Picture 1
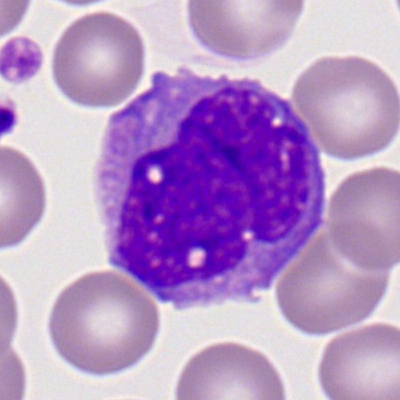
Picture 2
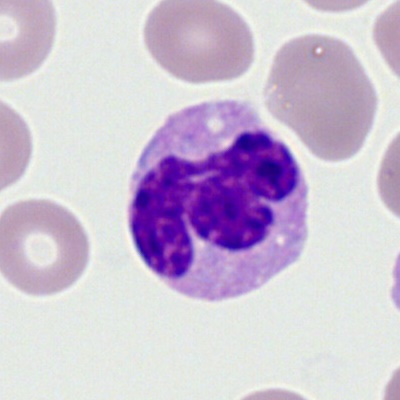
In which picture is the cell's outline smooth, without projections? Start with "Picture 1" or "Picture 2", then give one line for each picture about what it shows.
Picture 2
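Picture 1: The cell border is slightly irregular, with small bumps along the top edge.
Picture 2: The cell has a round, smooth outline.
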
